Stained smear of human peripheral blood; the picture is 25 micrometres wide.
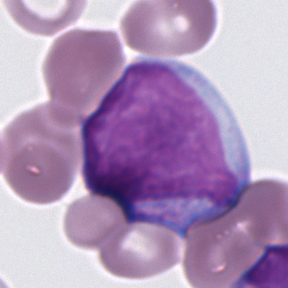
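An atypical promyelocyte occupies the middle of this stained human peripheral blood smear. The nucleus fills most of the cell. Its chromatin has a fine, streaky pattern and lacks coarse dark clumps. The cytoplasm is pale blue and contains no vacuoles.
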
